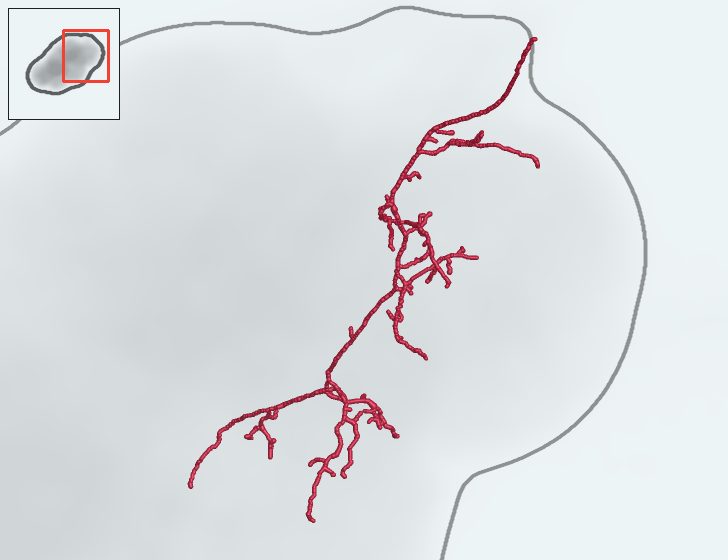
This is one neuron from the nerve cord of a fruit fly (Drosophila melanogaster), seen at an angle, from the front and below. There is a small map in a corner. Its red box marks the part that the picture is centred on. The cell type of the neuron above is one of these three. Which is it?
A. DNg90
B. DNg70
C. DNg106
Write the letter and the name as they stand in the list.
A. DNg90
